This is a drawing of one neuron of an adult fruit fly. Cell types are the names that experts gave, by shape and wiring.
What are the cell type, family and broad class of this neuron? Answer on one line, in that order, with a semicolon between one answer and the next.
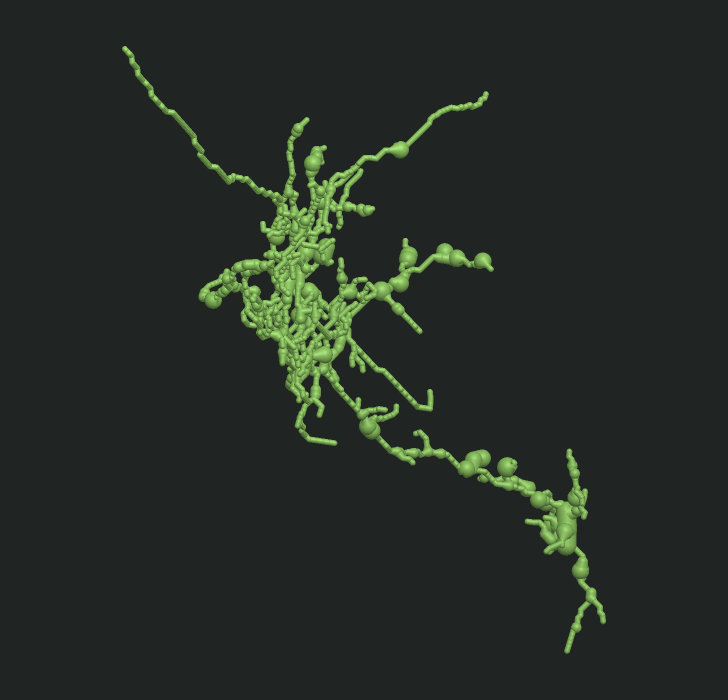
IN03B083; hemilineage 03B; nerve-cord intrinsic neuron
